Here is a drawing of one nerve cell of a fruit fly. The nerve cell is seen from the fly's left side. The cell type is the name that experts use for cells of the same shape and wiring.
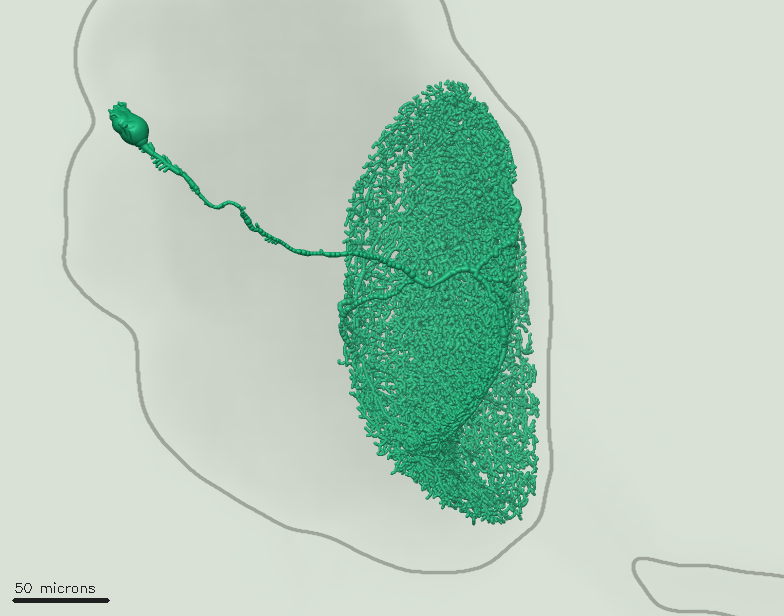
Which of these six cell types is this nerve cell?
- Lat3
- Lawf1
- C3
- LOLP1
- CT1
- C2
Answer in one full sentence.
The nerve cell here is of the cell type CT1.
